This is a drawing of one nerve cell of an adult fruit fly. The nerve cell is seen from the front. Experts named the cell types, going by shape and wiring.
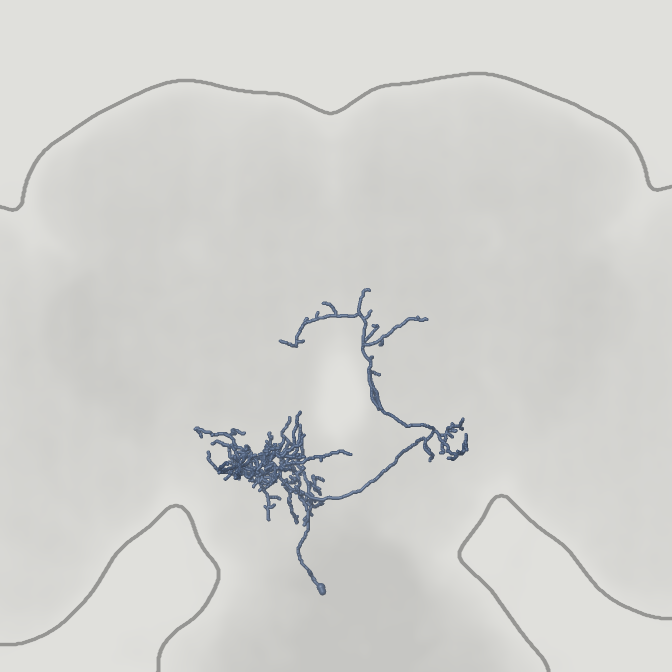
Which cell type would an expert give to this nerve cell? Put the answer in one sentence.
The cell type is GNG308.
